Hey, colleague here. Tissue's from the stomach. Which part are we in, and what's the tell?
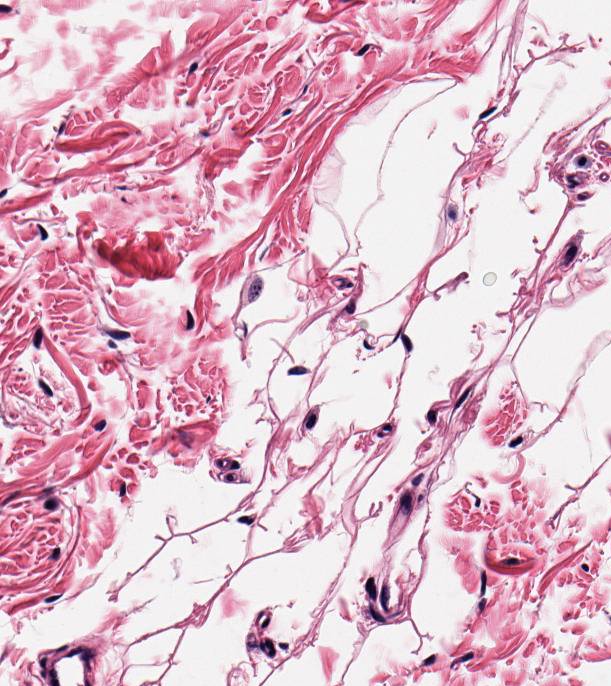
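Loose connective tissue occupies the centre and right of the field, with dense pink collagen in the upper left. Scattered cells there have dark, elongated, spindle-shaped nuclei, and much clear white space separates the fine strands in the right half. No epithelium is present.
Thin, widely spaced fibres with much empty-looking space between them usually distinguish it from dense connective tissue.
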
